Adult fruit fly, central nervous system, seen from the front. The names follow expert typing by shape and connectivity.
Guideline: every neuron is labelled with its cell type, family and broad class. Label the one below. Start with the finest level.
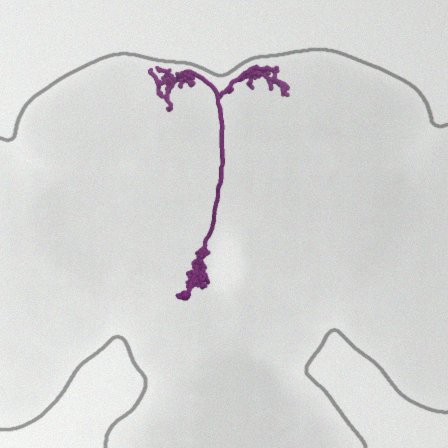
CB1009; hemilineage FLAa3; central-brain intrinsic neuron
